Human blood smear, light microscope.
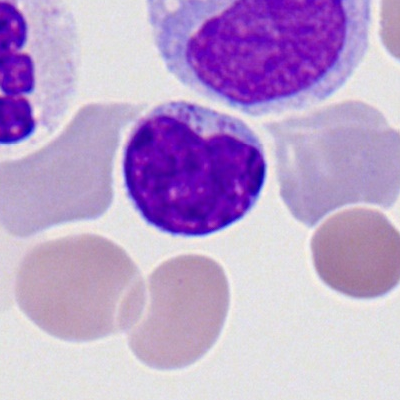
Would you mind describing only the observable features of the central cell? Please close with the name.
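The central cell has a round, smooth outline. Its nucleus fills most of the cell and bears a shallow notch in its upper edge, which gives it a bean shape. The chromatin is dark purple and coarsely clumped. This cell is a lymphocyte.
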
